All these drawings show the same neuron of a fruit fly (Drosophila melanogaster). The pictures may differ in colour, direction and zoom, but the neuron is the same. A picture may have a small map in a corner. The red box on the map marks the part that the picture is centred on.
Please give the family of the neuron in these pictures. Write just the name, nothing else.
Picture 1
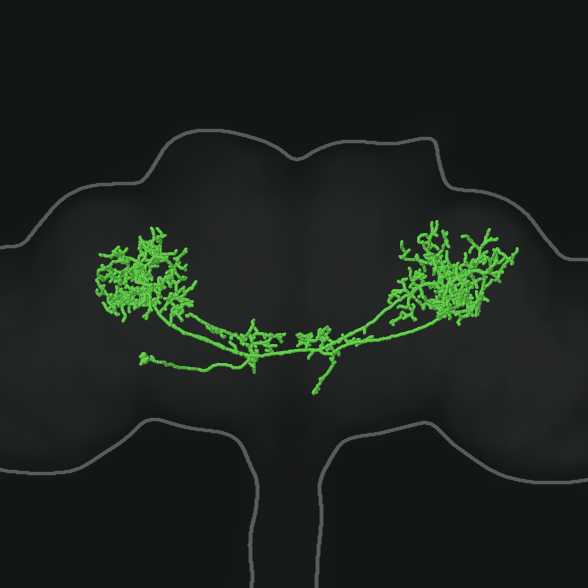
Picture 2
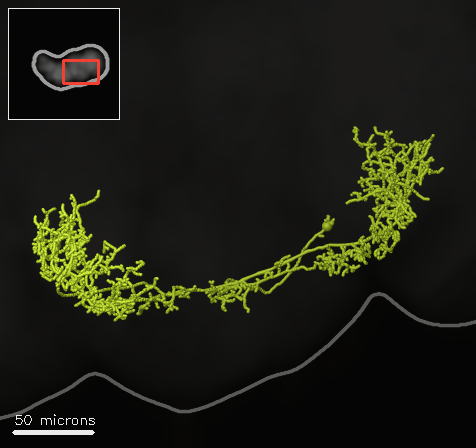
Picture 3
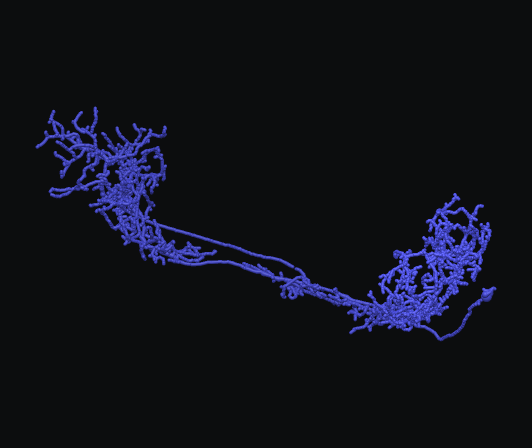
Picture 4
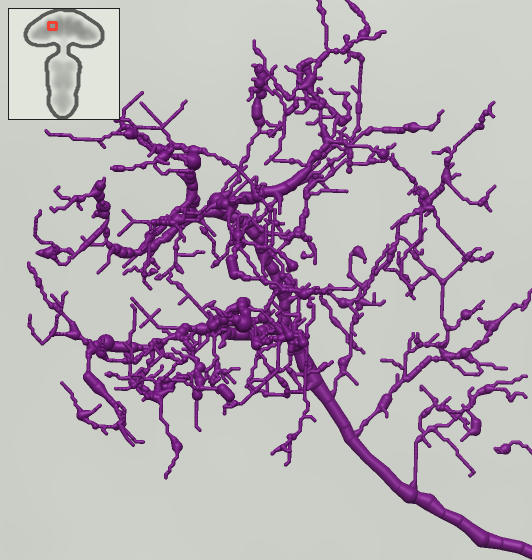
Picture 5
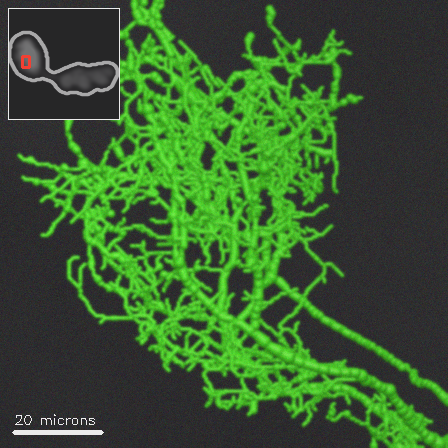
hemilineage 07B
